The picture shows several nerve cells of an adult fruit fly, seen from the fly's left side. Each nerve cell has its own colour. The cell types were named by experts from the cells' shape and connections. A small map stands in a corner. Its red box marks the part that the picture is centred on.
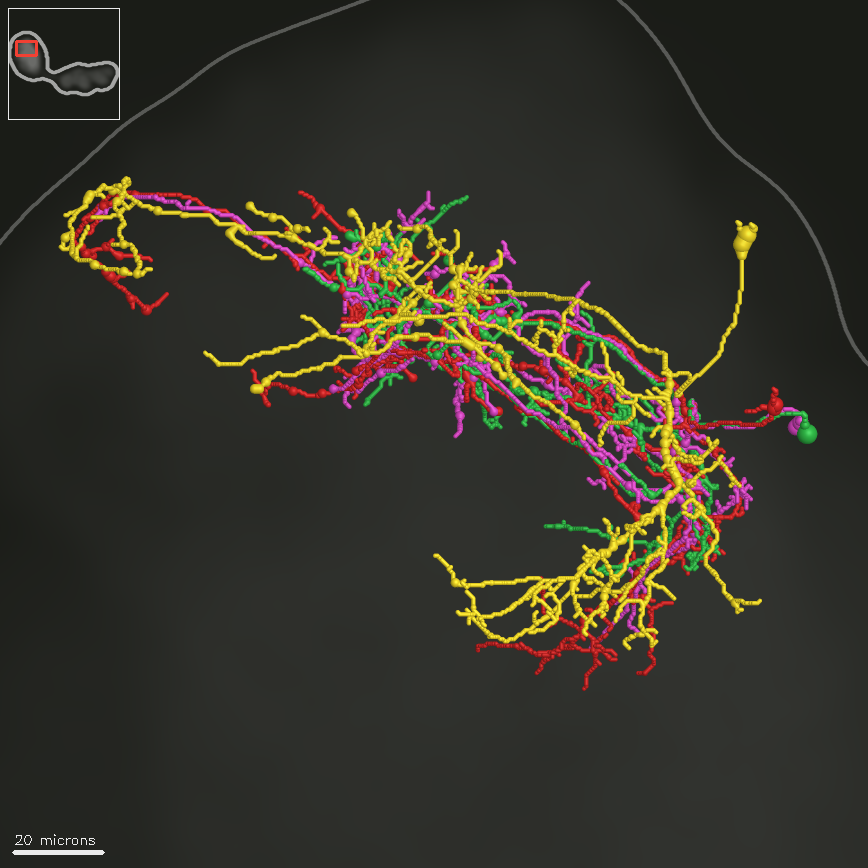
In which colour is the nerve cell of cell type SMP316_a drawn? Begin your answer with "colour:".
colour: red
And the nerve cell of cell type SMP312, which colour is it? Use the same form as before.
colour: yellow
